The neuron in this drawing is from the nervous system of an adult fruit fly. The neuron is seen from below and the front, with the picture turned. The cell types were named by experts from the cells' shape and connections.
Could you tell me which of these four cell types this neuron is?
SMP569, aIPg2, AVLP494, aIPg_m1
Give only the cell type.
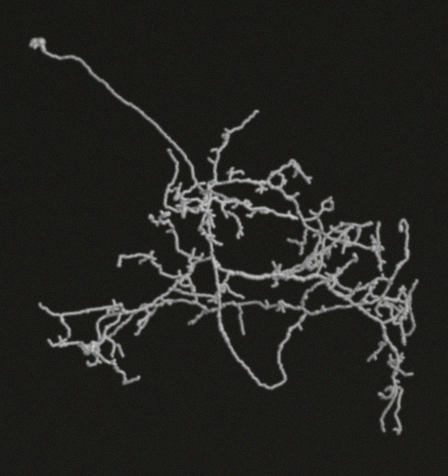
aIPg2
